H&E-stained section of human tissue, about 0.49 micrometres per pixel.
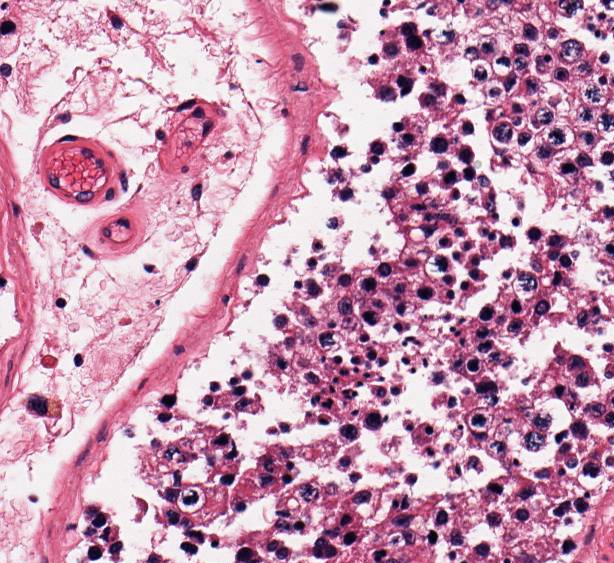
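Testis, haematoxylin and eosin. Upper left: small vessels with thick pink walls, one filled with red blood cells. On the right, cells lie loosely apart, with many clear spaces between them. Toward the upper right are larger round cells with pale round nuclei, distinct nucleoli and clear cytoplasmic halos. Many small cells with dark, dense, round nuclei are scattered throughout the cellular area.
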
